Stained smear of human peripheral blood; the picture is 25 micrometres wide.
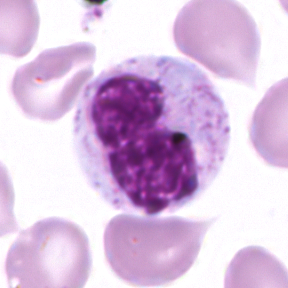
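Band neutrophil at centre: nucleus in two lobes, one upper left, one lower right. Chromatin dark purple, coarsely clumped. Cytoplasm pale, faintly lilac.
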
